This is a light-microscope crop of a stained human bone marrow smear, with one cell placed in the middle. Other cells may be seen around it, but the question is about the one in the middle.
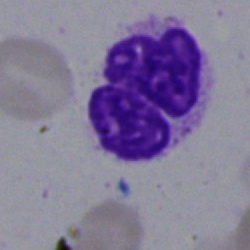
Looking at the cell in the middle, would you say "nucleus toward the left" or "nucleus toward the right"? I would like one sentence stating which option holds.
What sits toward the left of the cell is its nucleus.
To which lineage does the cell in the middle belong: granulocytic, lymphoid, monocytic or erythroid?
granulocytic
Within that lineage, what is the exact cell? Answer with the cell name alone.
segmented neutrophil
